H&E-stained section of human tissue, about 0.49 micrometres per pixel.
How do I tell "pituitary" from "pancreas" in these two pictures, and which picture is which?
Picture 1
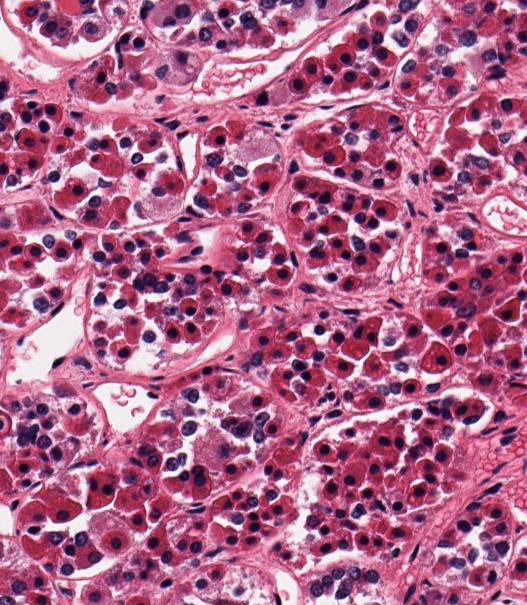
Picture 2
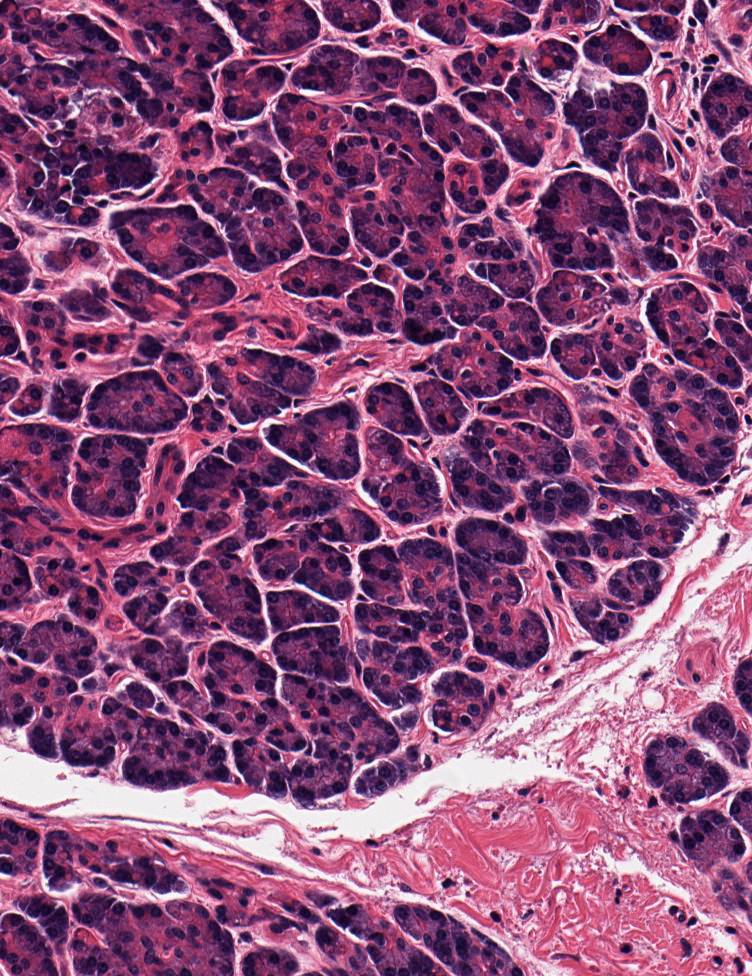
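In this pair, the pituitary is picture 1 and the pancreas picture 2. In the pituitary, cells lie in rounded nests and short cords separated by thin partitions. Many cells, scattered through most nests, have intensely red, eosinophilic cytoplasm, and among them are cells with paler, grey-purple cytoplasm, as near the top centre. Their nuclei are small, round and darkly stained. The pancreas is mostly tightly packed acini grouped into lobules, with a band of connective tissue crossing the lower third and rising from lower left toward the right edge. Each acinus is a small rounded cluster of pyramidal cells with a tiny, barely visible central lumen, round dark nuclei toward the cell bases, and dense deep purple cytoplasm rather than pale.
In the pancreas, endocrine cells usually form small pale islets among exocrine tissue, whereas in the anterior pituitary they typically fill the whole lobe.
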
